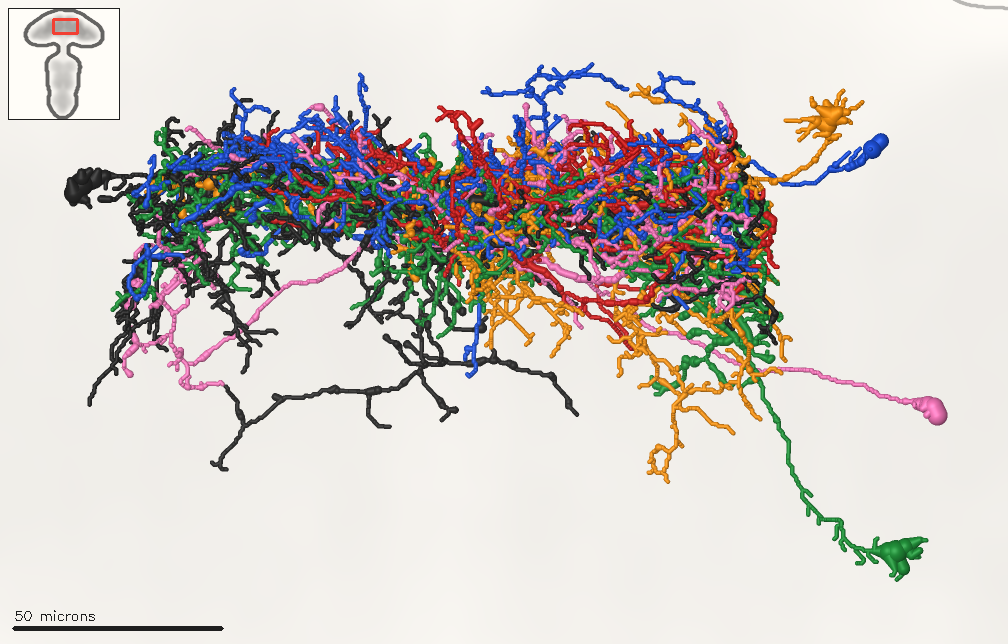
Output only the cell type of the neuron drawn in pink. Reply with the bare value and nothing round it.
GNG209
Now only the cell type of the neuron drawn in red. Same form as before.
GNG227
